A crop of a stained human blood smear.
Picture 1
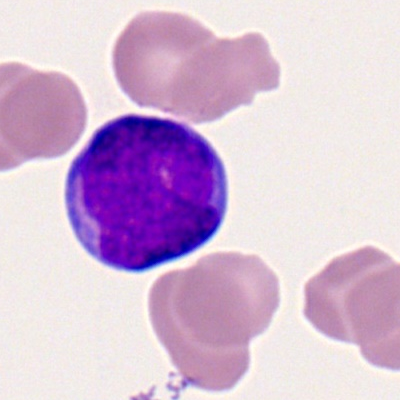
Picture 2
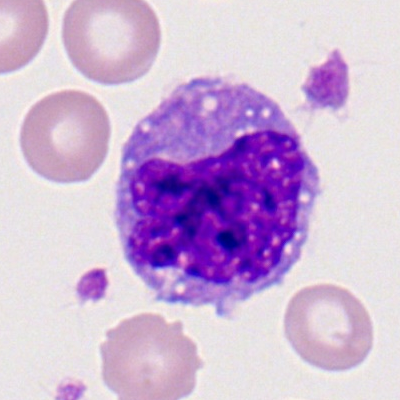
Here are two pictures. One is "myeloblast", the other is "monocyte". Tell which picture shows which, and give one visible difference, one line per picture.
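The cell in picture 1 is a myeloblast. No vacuoles are seen in the cell.
The cell in picture 2 is a monocyte. Several small clear vacuoles are scattered in the cytoplasm, mostly near the cell edge.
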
